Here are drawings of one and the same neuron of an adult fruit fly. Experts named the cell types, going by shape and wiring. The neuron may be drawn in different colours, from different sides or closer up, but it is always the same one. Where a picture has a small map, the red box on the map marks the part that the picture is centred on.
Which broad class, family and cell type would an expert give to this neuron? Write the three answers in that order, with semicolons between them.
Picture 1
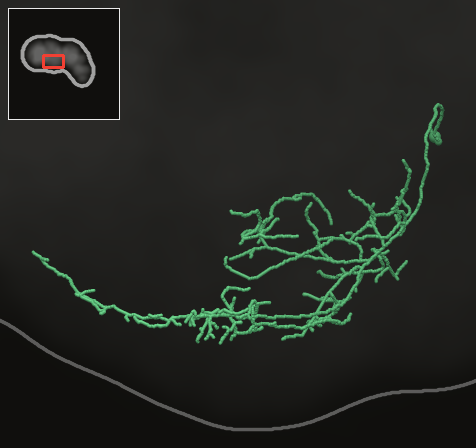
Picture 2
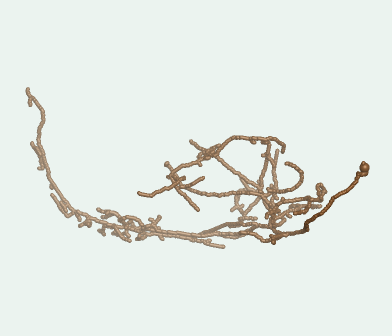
central-brain intrinsic neuron; hemilineage SLPal5; SLP138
